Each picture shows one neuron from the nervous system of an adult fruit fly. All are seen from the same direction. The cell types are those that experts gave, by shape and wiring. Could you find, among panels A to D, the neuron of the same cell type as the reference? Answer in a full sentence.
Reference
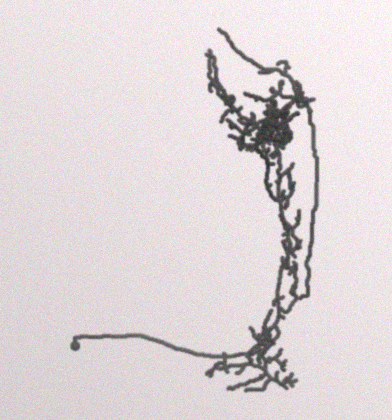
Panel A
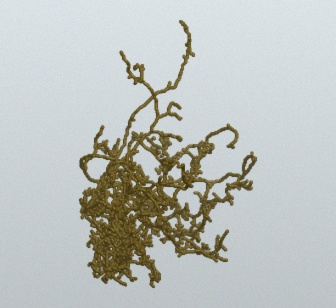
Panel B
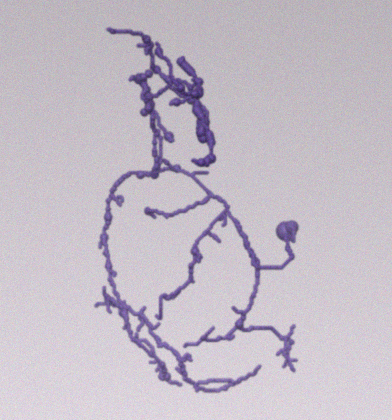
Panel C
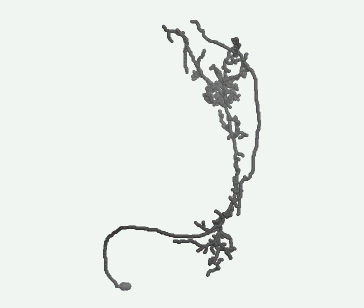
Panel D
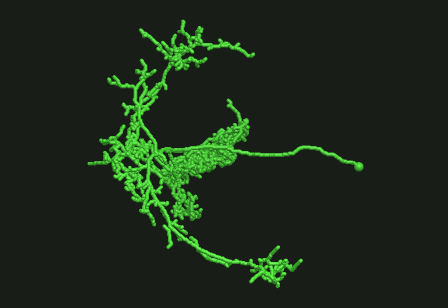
The neuron in panel C is of the same cell type.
